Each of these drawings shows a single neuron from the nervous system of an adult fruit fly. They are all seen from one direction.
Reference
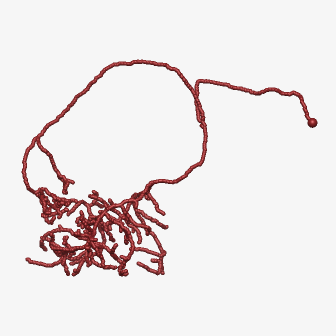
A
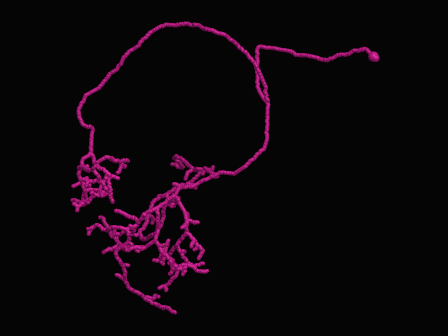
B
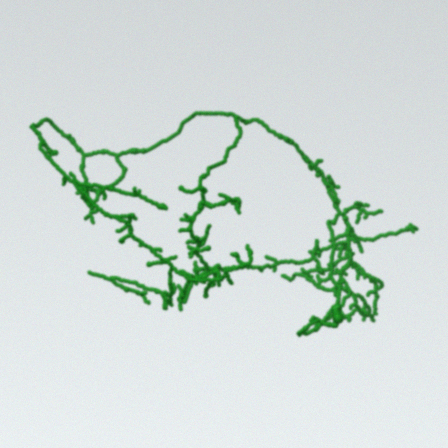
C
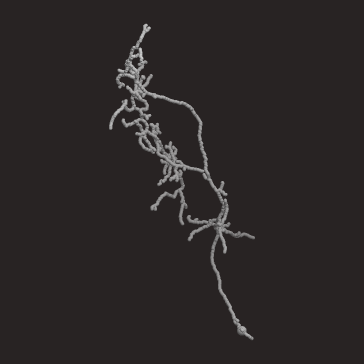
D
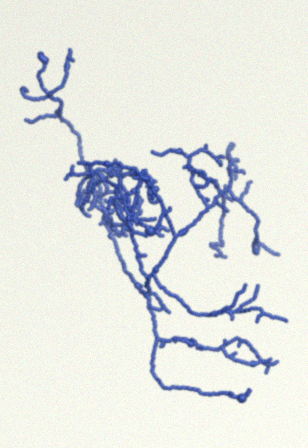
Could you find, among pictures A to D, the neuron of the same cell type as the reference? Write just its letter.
A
